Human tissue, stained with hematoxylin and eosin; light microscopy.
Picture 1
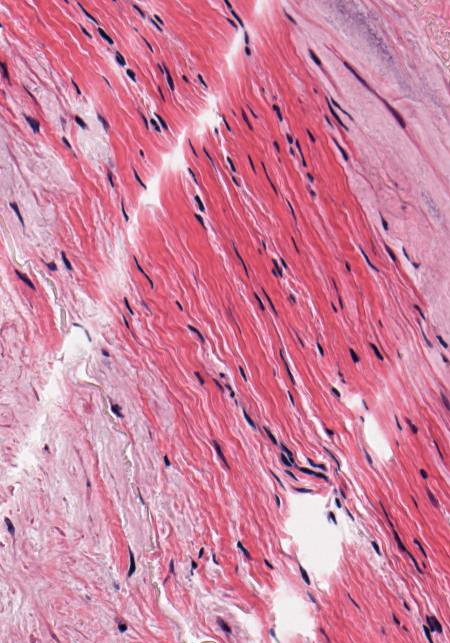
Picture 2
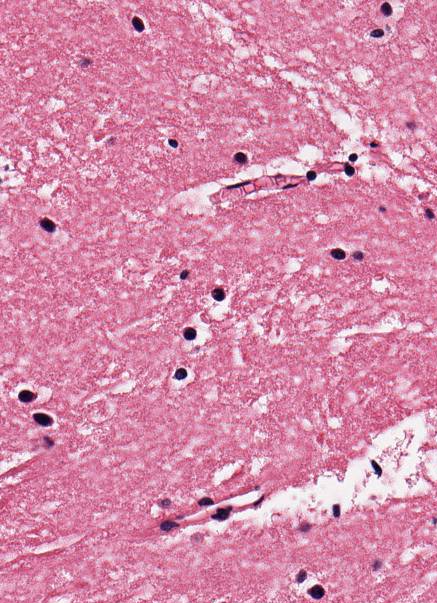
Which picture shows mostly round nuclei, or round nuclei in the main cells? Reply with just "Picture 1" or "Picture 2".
Picture 2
